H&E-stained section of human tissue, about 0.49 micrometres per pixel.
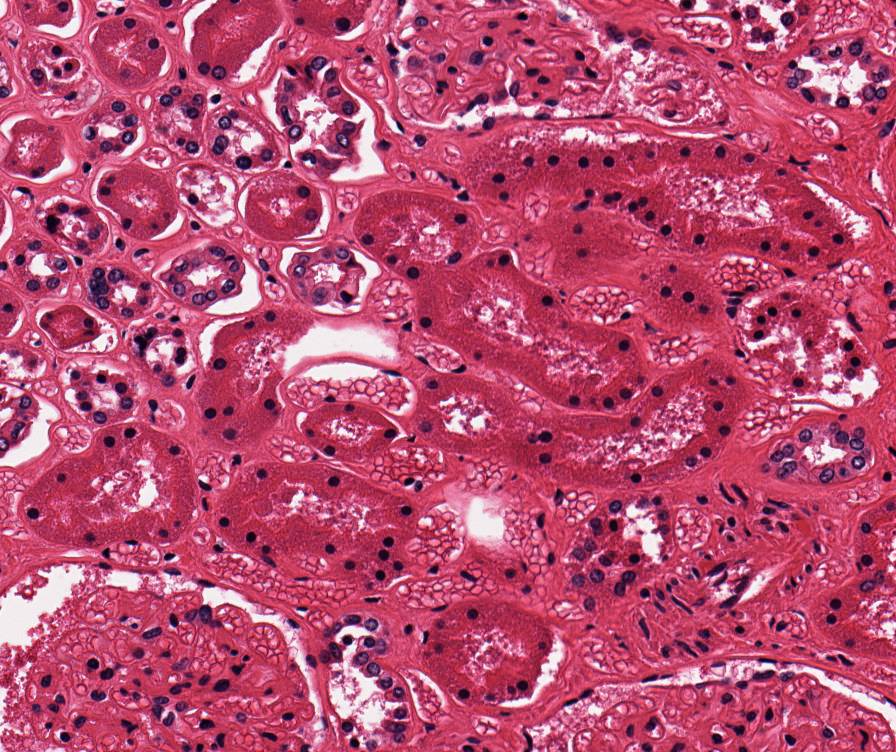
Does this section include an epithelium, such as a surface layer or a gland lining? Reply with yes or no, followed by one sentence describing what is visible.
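Yes. The largest tubules, in the centre and right of the field, are lined by cells with abundant, deeply eosinophilic, granular cytoplasm.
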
